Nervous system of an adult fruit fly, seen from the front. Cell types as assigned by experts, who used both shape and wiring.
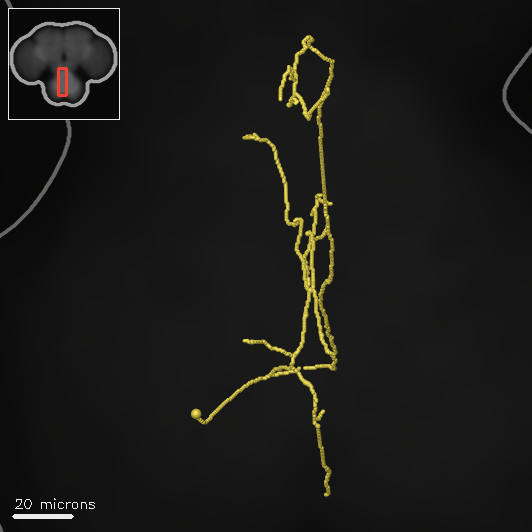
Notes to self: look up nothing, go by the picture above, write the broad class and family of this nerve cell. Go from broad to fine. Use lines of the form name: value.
broad class: ascending neuron
family: hemilineage 08B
